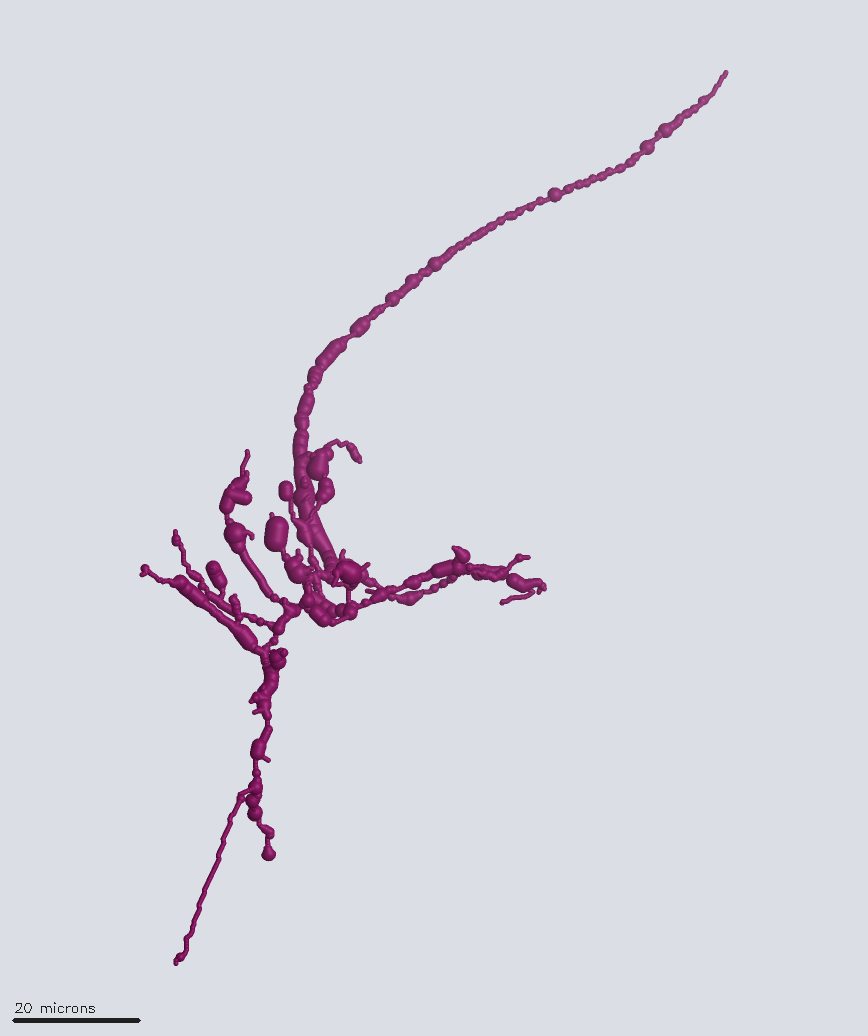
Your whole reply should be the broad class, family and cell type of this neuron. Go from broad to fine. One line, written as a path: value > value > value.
sensory neuron entering the nerve cord > class chemosensory > SNch01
